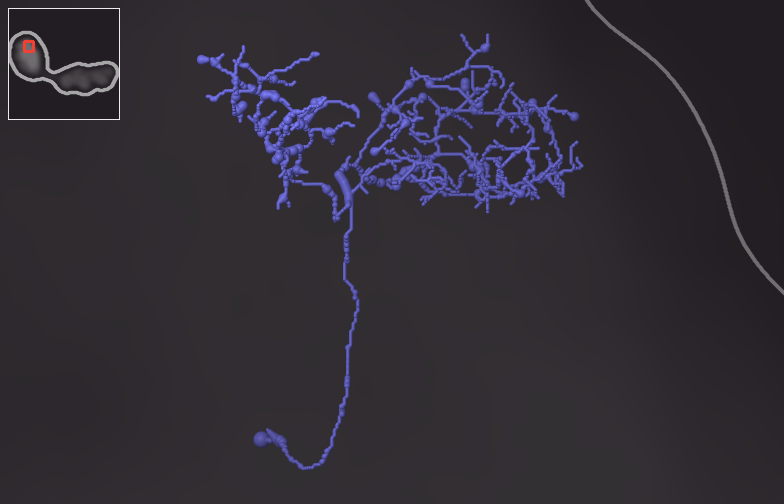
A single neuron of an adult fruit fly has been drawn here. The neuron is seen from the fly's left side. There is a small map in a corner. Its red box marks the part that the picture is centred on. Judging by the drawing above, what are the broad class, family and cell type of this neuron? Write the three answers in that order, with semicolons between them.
central-brain intrinsic neuron; hemilineage LHa2; LHAV2k11_a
